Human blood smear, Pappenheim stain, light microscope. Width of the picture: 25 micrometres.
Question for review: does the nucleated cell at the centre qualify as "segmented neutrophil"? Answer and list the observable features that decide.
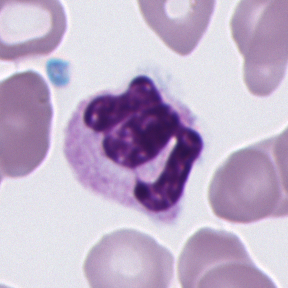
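Yes, segmented neutrophil is the right name for this cell. Cytoplasm colour: pale pinkish-lilac, which favours segmented neutrophil and argues against monocyte.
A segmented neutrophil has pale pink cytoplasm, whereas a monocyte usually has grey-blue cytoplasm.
Granules: the cytoplasm holds fine, faint pinkish granules, which again is on the side of segmented neutrophil.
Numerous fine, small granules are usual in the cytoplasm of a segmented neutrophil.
Nucleoli: none are visible, which would suit either cell.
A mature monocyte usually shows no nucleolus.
Size: about 13 micrometres across, which also leaves both names open.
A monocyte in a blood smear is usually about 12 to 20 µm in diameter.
Also noted: the chromatin is dark purple and coarsely clumped, the cytoplasm has no vacuoles, and the nucleus fills about 60% of the cell's area and lies toward its upper right.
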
